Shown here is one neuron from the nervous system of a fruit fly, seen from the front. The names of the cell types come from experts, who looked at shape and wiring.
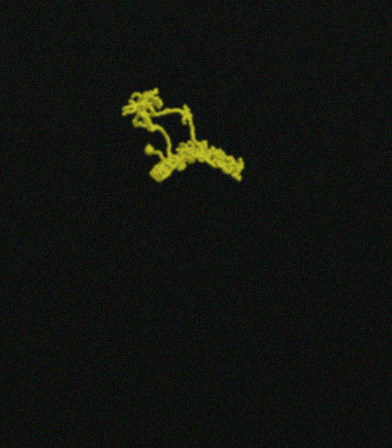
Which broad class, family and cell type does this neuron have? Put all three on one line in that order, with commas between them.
central-brain intrinsic neuron, hemilineage DM6_dorso_medial, FB6K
